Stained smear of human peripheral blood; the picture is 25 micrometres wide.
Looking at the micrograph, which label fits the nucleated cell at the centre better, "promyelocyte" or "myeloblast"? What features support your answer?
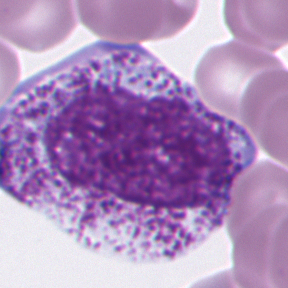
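It is a promyelocyte, not a myeloblast.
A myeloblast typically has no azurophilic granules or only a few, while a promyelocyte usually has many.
Here many dark purple granules fill the cytoplasm, and that decides it. The outline is irregular and angular rather than round, the widest band of cytoplasm lies to the left of and below the nucleus, and the chromatin is coarse and patchy.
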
